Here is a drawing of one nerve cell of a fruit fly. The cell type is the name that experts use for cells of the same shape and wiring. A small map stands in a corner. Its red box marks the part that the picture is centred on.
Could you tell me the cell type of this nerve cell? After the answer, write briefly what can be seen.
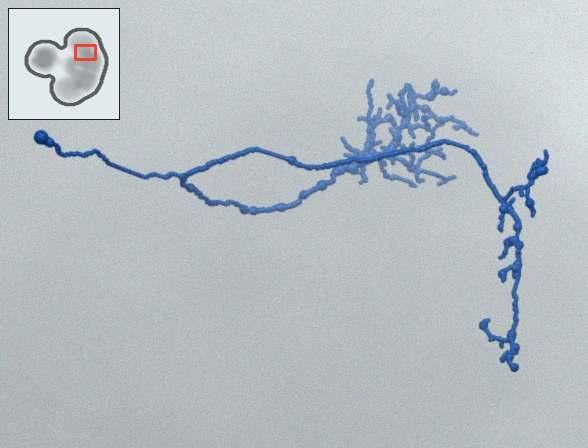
Its cell type is LC16. Its broad class is visual projection neuron. The picture shows dozens of branch ends. In this view it is wider than it is tall.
